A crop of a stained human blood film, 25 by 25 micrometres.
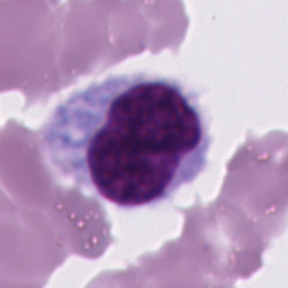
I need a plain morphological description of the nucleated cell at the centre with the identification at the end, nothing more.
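Look at the nuclear outline: shallow notches give it a faintly two-lobed look. Now follow the cytoplasm, most of which lies to the left of the nucleus; its texture is faintly mottled, without distinct coarse granules. Notice too that the outer edge of the cell is irregular and slightly ragged. This is a hairy cell.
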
